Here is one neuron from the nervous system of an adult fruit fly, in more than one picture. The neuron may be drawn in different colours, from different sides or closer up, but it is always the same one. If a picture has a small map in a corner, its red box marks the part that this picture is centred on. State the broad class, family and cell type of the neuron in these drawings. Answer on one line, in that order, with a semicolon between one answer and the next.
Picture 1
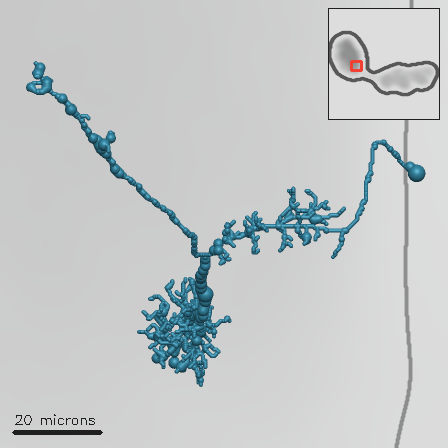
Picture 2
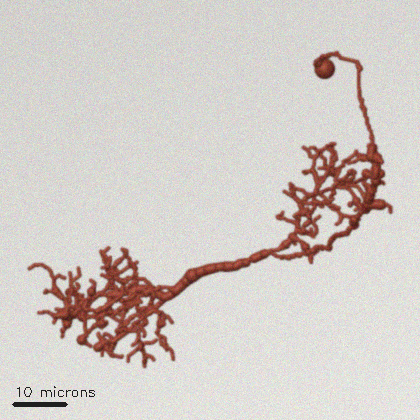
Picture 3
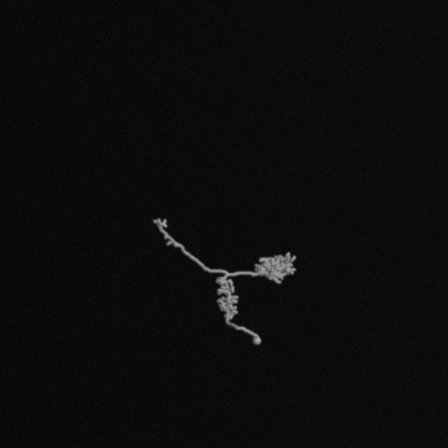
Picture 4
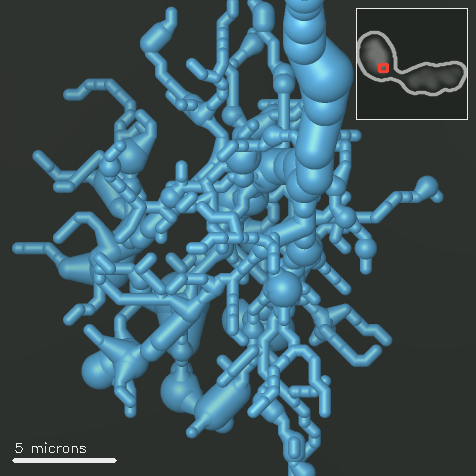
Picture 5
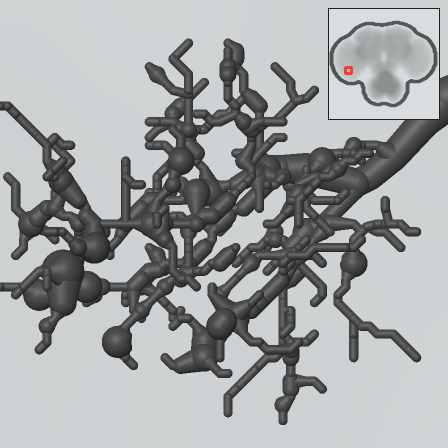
optic-lobe intrinsic neuron; Y; Y3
